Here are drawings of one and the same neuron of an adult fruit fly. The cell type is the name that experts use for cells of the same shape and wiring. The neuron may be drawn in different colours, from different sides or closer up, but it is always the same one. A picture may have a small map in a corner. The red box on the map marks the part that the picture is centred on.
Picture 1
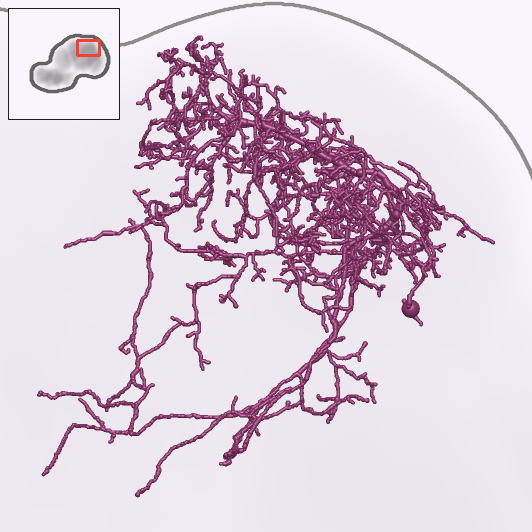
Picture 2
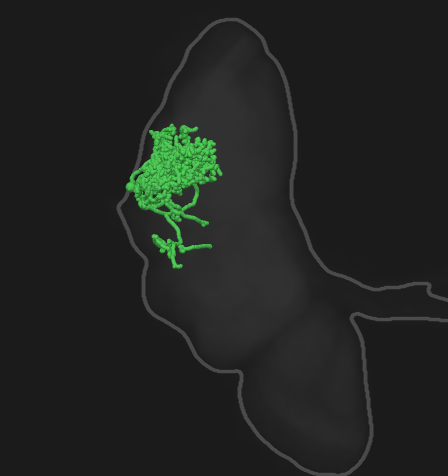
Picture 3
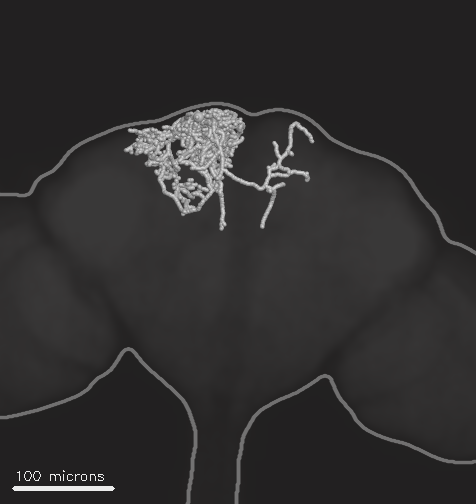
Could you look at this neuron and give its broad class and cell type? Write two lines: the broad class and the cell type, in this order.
central-brain intrinsic neuron
SMP109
